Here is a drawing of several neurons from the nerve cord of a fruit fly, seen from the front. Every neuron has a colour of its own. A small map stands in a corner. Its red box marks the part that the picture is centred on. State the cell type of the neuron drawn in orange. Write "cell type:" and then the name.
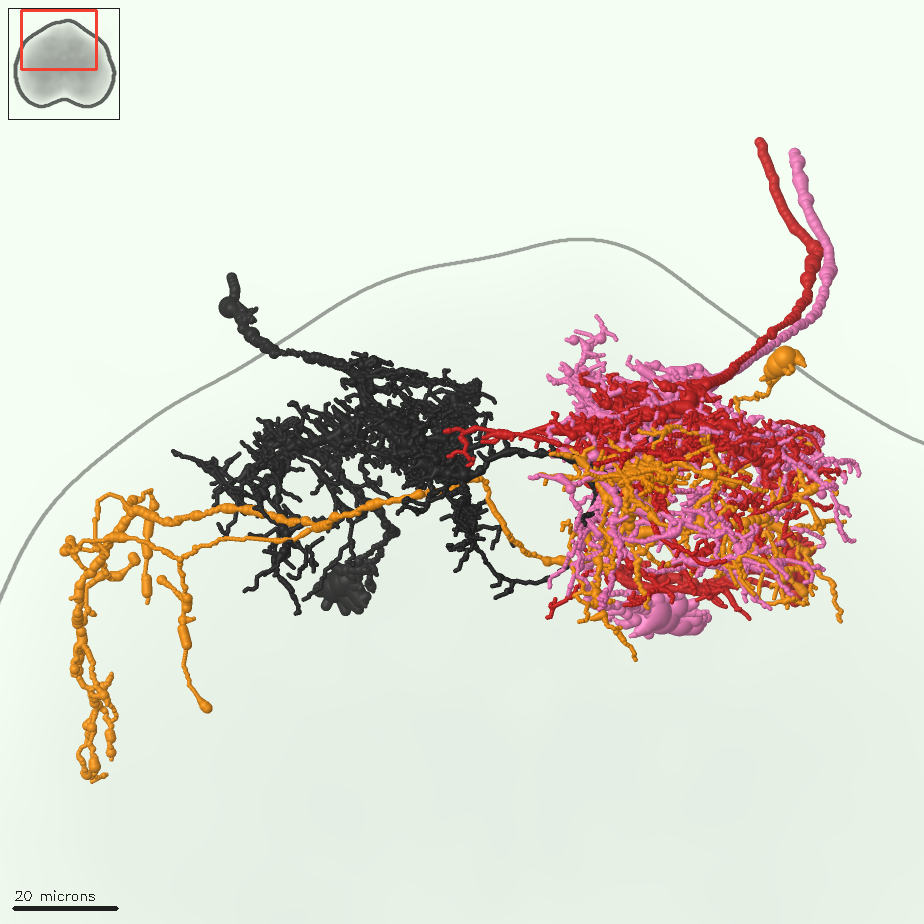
cell type: IN18B028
